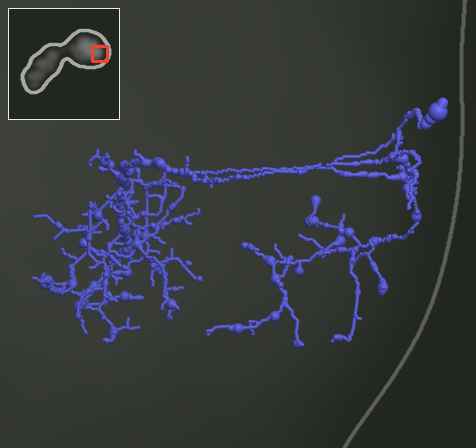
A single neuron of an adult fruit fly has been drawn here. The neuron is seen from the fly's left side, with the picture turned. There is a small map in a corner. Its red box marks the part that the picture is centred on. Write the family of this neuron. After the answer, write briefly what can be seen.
Its family is hemilineage LHd1. This is a central-brain intrinsic neuron. Its cell body lies at the upper right of the picture. The picture shows dozens of branch ends.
